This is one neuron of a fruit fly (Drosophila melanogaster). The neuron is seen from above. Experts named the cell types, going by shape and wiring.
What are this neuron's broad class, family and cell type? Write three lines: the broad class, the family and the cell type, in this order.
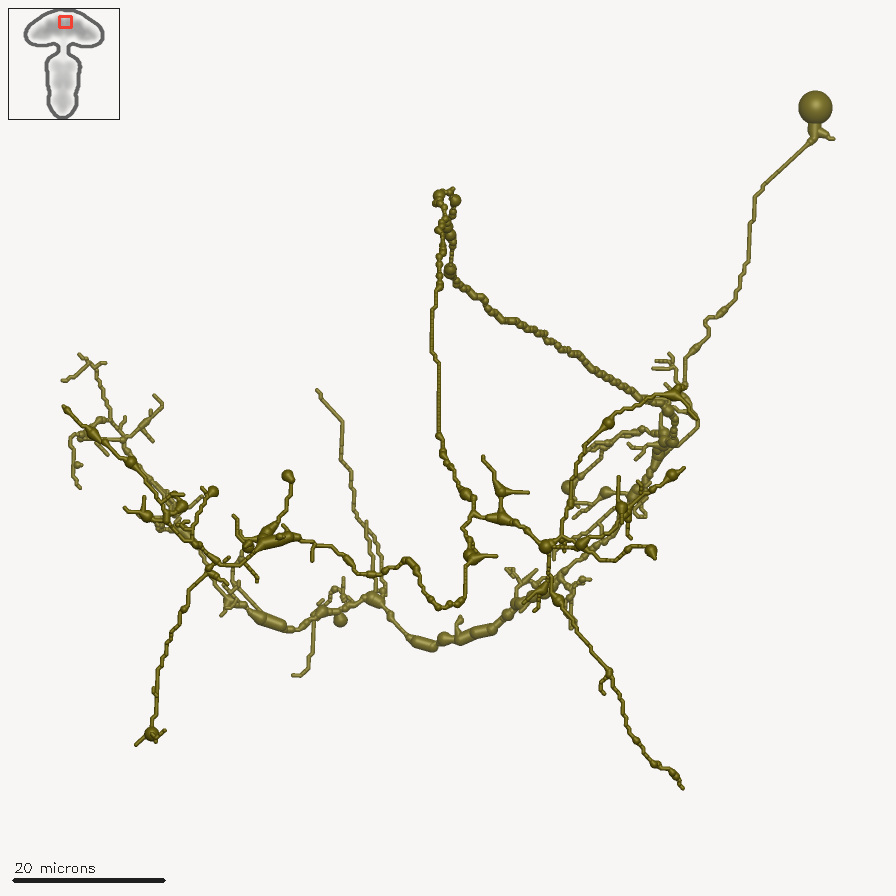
central-brain intrinsic neuron
hemilineage FLAa2
SMP731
